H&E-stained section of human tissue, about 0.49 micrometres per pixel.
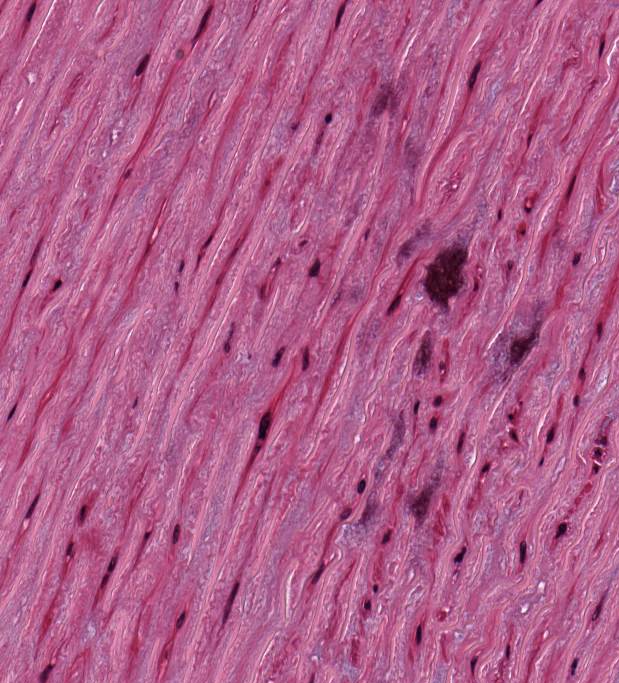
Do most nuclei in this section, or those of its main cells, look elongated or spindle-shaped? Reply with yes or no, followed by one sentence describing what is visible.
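Yes. Scattered dark nuclei are elongated and lie along the line of the fibres.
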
